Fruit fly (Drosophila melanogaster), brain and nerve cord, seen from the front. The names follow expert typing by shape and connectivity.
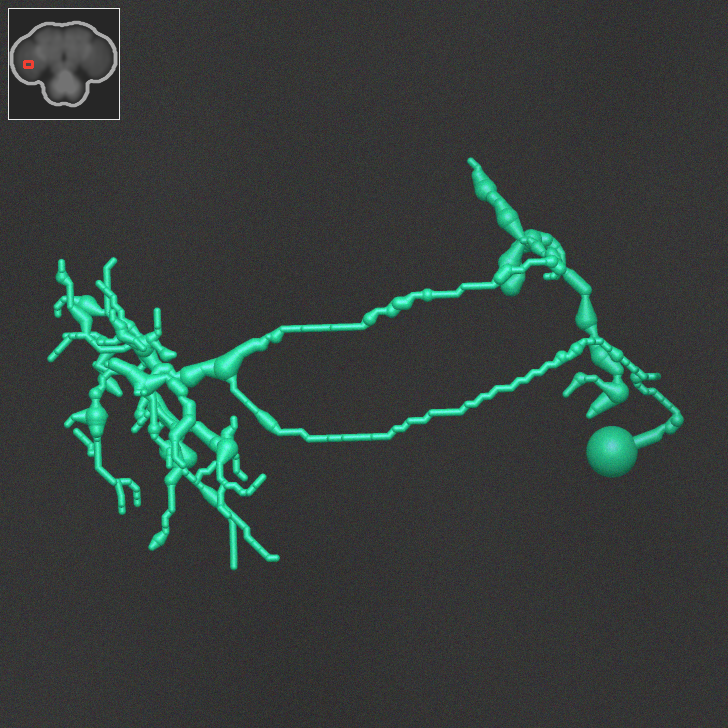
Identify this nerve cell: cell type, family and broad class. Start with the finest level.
T4c; T; optic-lobe intrinsic neuron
